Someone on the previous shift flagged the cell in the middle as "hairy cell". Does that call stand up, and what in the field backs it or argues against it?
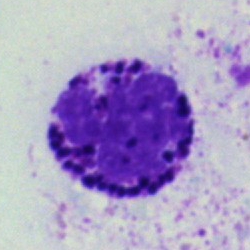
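Checklist first: round outline; edge free of surface projections; round dark granules; a central, fairly even violet mass with only a few dark granules over it.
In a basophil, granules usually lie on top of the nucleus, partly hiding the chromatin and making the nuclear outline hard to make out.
Dark granules lying over the central mass agree with that. No item on the list speaks for hairy cell. The cell is a basophil, not a hairy cell.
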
